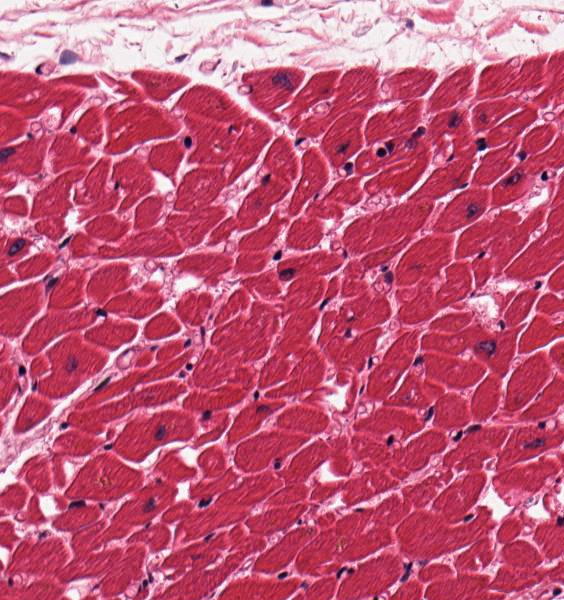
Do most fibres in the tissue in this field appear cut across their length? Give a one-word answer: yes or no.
Yes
